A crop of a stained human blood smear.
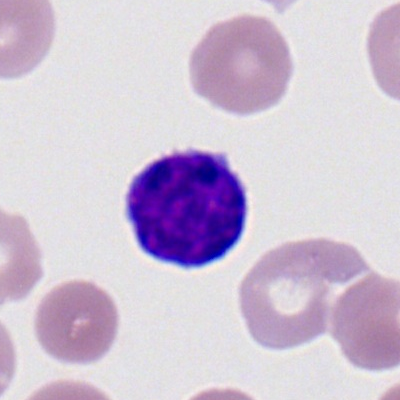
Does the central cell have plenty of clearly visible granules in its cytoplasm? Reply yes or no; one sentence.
No, there are no visible granules in its cytoplasm.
